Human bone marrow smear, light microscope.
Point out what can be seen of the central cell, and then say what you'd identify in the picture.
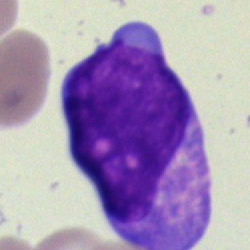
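Look first at the nucleus: its outline is irregular and lumpy, and a few small pale round spots lie in its lower half. At the lower right, the cytoplasm holds fine pinkish-purple granules. A small pale blue rounded bulge projects from the top of the cell. This cell is a blast.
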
